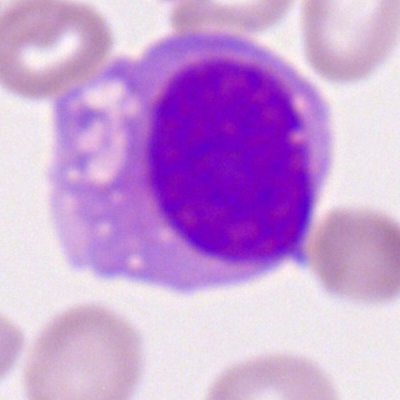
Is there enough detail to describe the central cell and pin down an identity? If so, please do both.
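Look first at the nucleus: it sits off-centre, toward the right, and its chromatin stains deep purple throughout. Now follow the broad cytoplasm, lying mainly to its left, where several small clear vacuoles cluster. What you are looking at is a monocyte.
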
